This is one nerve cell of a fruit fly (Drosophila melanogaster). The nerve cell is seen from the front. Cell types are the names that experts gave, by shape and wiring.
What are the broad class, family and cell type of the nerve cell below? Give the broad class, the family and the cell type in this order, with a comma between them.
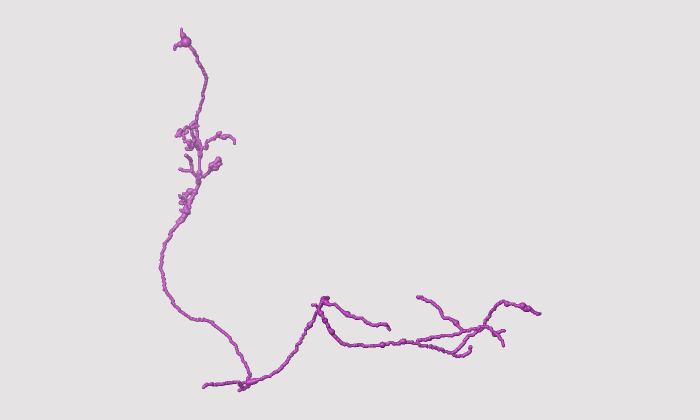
central-brain intrinsic neuron, class Kenyon Cell, KCg-m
